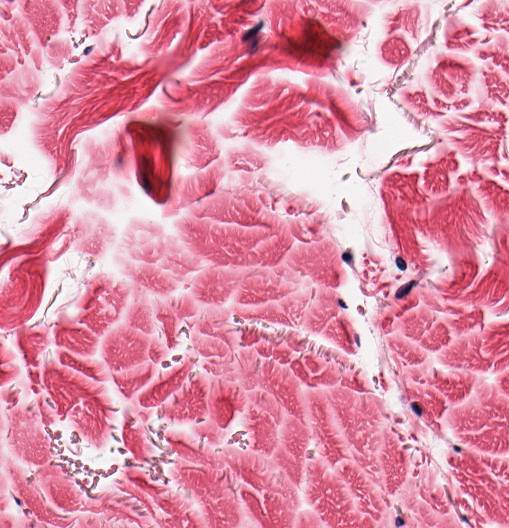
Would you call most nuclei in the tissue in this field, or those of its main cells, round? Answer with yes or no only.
No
